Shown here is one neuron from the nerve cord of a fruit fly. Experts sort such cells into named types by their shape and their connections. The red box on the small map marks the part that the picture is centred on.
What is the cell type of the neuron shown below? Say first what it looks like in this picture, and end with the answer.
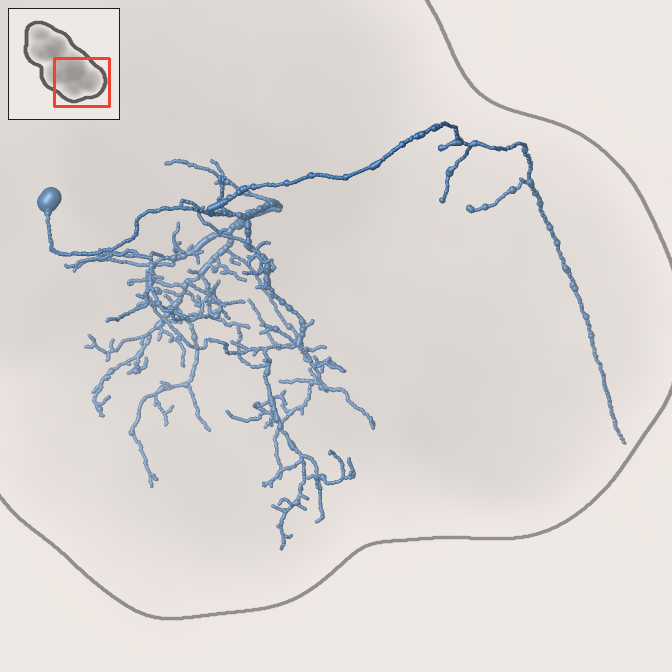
Dozens of branch ends can be seen. As drawn here it is wider than it is tall. This is an ascending neuron. It is of cell type AN19B044.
